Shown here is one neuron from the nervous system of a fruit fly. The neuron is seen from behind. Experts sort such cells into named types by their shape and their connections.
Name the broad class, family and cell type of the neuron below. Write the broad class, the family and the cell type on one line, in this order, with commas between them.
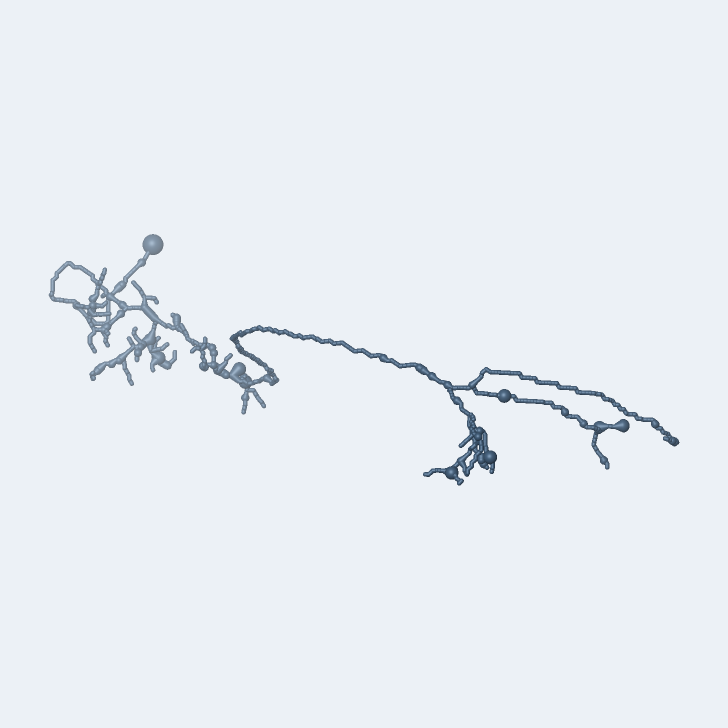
optic-lobe intrinsic neuron, TmY, TmY4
